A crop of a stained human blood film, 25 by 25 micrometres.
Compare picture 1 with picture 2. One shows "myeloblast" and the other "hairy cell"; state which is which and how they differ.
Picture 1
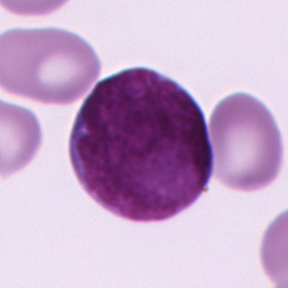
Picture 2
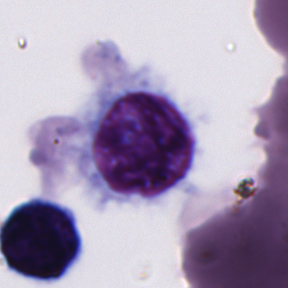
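The myeloblast appears in picture 1; picture 2 holds the hairy cell. The myeloblast, about 13 micrometres across, has a round, smooth outline with no projections, while the border of the hairy cell bears many fine, hair-like projections.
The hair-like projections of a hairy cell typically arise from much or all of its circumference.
In the myeloblast a round nucleus fills about 90% of the cell's area, and cytoplasm shows only as a very thin rim, best seen at the left edge; in the hairy cell the cytoplasm spreads mostly to the upper left and left of the nucleus.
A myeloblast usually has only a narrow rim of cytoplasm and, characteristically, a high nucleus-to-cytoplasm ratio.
The hairy cell's cytoplasm is pale greyish-blue.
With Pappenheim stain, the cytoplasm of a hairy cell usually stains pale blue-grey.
Neither cell shows distinct granules in its cytoplasm, and the myeloblast has no vacuoles. In both the chromatin is mottled: deep purple with lighter and darker patches in the myeloblast, and not evenly dense in the hairy cell.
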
